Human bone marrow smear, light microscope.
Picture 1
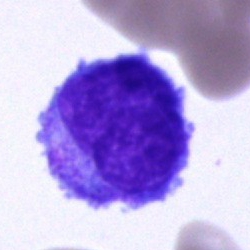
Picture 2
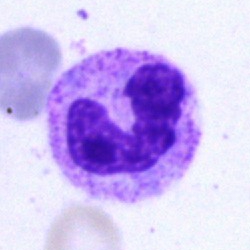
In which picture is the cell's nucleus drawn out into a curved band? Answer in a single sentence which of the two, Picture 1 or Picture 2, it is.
Picture 2 is the one where the nucleus is a curved band without separate lobes.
